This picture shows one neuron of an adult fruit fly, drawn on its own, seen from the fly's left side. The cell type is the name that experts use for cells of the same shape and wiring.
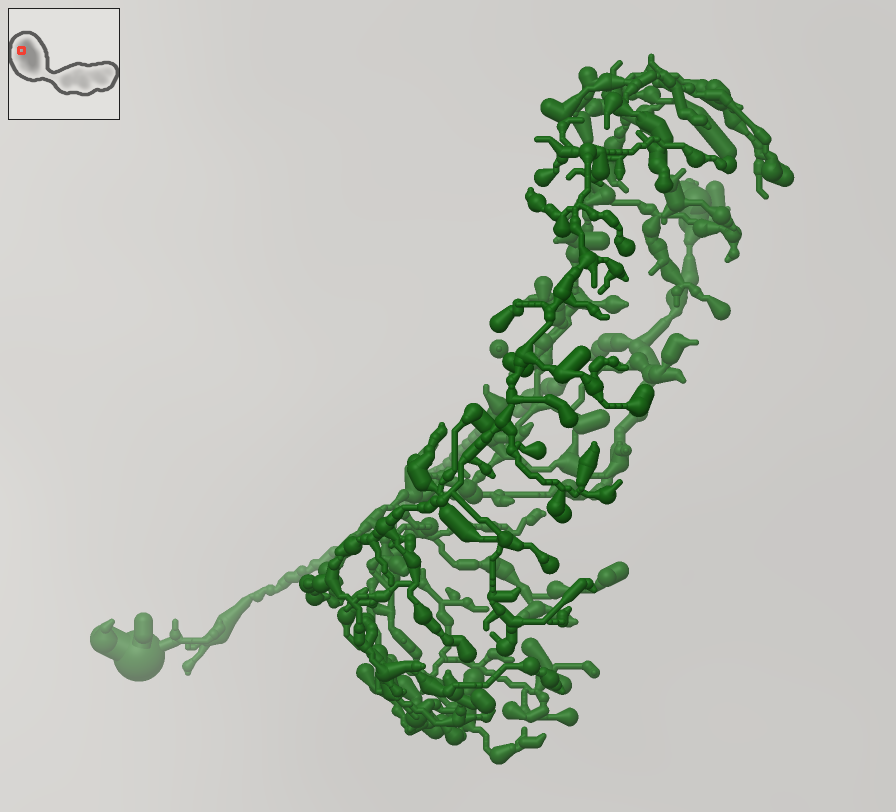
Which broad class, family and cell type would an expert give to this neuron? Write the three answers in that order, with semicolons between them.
central-brain intrinsic neuron; hemilineage EBa1; ER4d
